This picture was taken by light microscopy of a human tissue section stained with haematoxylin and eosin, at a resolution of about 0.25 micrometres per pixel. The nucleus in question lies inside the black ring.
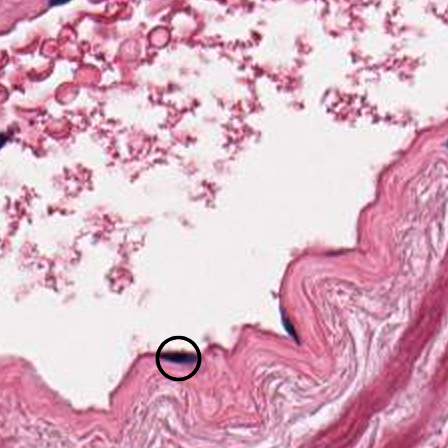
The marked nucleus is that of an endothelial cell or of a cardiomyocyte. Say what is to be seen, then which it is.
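The nucleus is flat and elongated, stretched out parallel to the surface it sits on. The nucleus stains very dark, an almost uniform blue-black without visible internal detail. Hardly any cytoplasm can be made out around the nucleus; the cell is a thin sliver with no distinct outline of its own. It lies right on the inner surface facing the open lumen, bulging slightly from the lining above the pink, wavy fibrous tissue beneath. It is an endothelial cell.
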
